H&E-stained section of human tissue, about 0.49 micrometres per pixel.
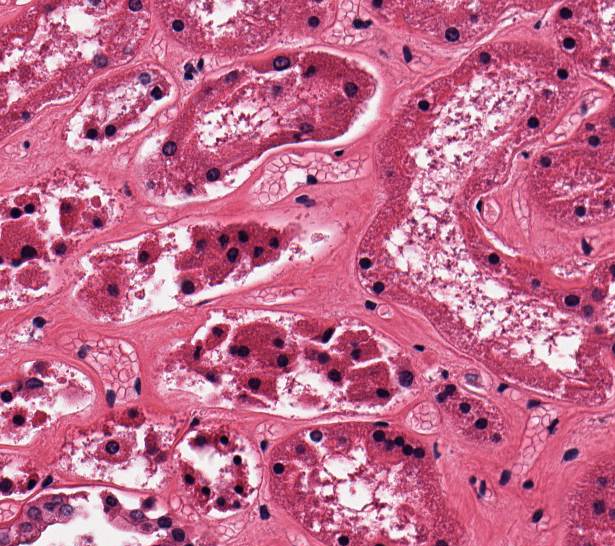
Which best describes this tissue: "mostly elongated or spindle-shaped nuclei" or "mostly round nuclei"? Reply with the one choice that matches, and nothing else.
Mostly round nuclei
